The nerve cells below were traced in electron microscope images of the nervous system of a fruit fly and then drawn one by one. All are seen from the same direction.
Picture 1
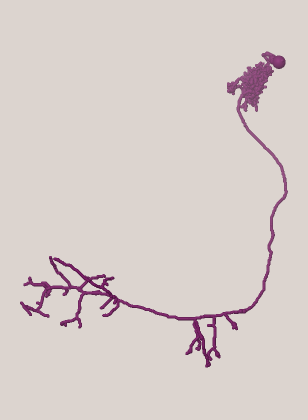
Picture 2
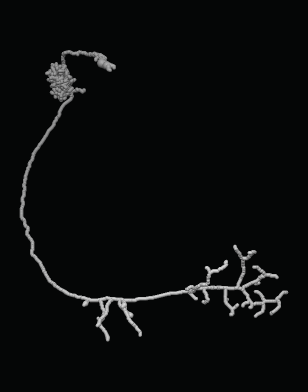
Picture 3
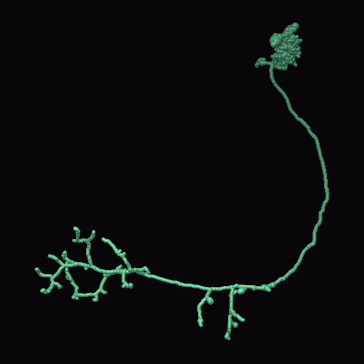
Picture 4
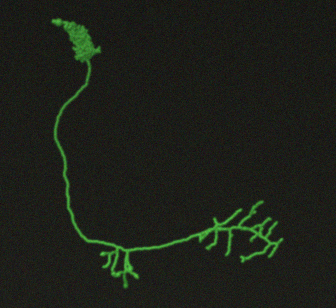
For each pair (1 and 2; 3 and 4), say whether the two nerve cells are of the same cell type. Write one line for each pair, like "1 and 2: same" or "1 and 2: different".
1 and 2: same
3 and 4: same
